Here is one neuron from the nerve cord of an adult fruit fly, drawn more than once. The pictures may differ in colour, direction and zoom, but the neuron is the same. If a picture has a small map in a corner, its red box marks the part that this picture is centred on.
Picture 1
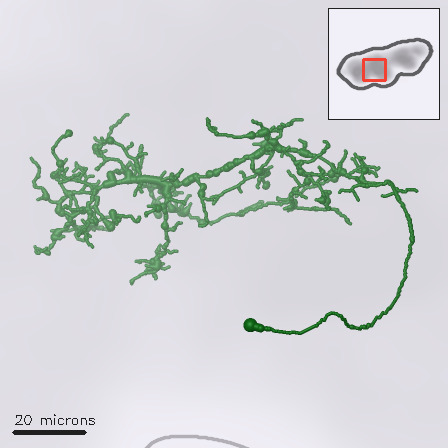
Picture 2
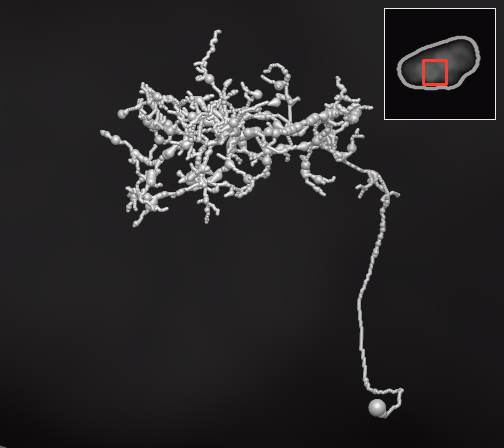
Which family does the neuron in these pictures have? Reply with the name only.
hemilineage 05B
